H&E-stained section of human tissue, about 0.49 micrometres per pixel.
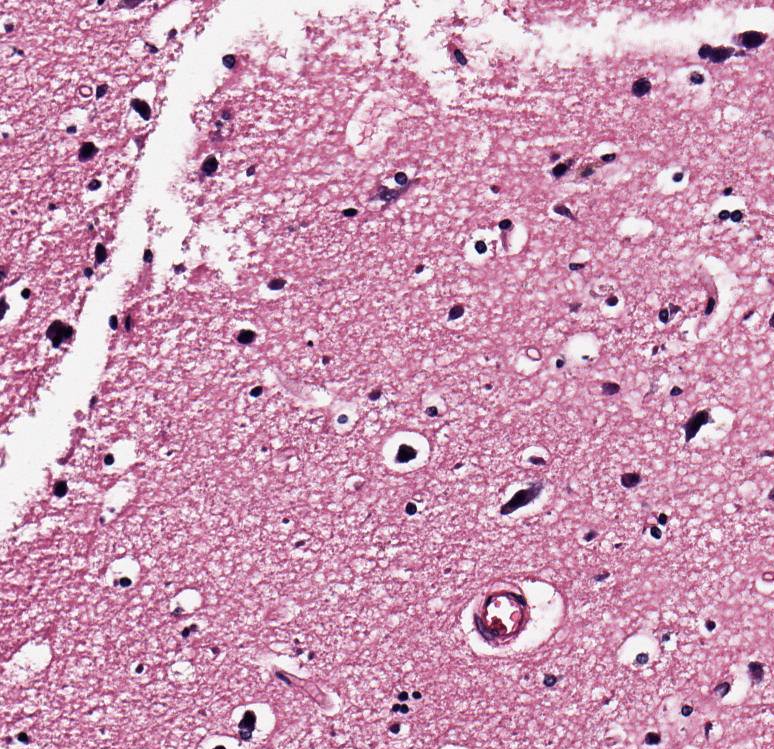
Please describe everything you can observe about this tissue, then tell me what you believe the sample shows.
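Finely fibrillary pink matrix, scattered single cells, no epithelium. Matrix riddled with many tiny clear vacuoles, densest centre and right. Most cells: small round dark nuclei, hardly any visible cytoplasm. A few dark, shrunken, angular nuclei, one just right of centre. Tissue: cerebral cortex.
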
